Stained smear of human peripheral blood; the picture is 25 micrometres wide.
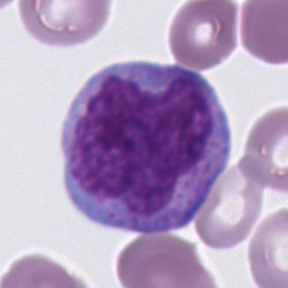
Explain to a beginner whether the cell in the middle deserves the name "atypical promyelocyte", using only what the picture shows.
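Let's begin with the shape: the cell is roundish and smooth, about 15 micrometres across, with no projections from its surface. Its nucleus fills most of the cell and has a shallow notch in its upper edge. Look through the cytoplasm and you'll find fine pinkish-purple granules scattered about, but no clear vacuoles. A red cell touches it at the upper right.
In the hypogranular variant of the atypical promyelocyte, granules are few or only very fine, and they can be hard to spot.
These fine, scattered granules match that description, so they speak for atypical promyelocyte.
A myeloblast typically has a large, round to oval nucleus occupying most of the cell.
The way the nucleus fills most of this cell is in keeping with myeloblast as well. So yes, atypical promyelocyte is a fitting name for this cell.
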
